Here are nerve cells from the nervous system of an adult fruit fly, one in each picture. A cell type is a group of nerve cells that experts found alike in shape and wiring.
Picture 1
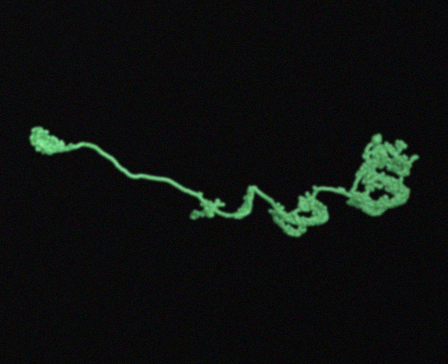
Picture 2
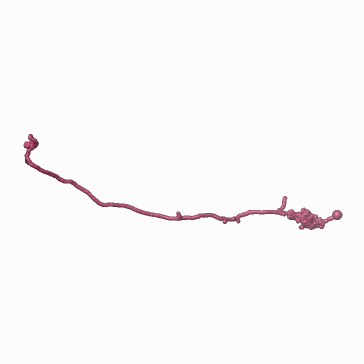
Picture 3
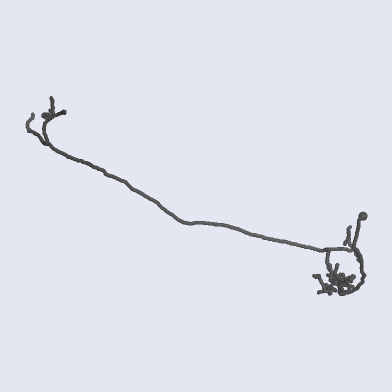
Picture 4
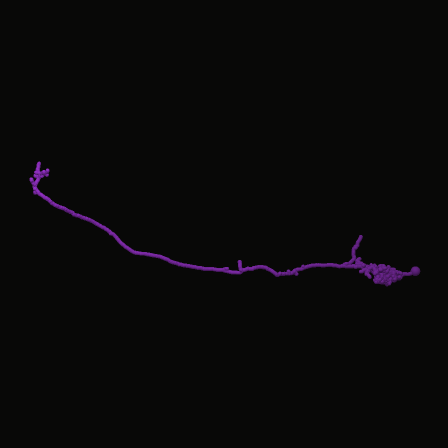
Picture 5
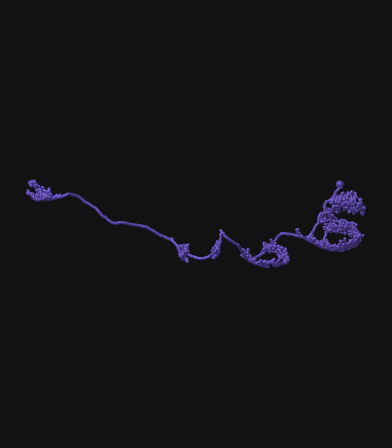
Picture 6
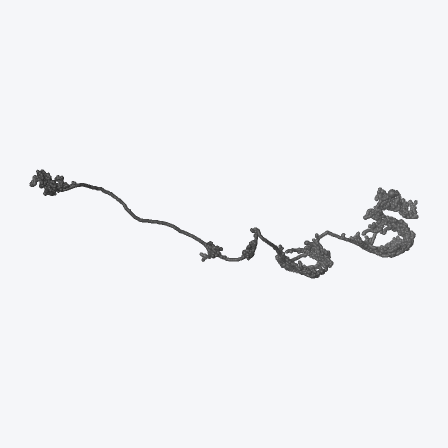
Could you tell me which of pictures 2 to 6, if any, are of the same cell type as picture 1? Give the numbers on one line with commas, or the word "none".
5, 6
